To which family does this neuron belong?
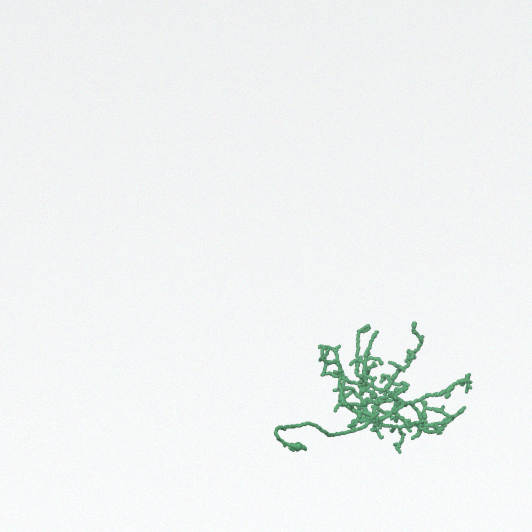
hemilineage 13B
